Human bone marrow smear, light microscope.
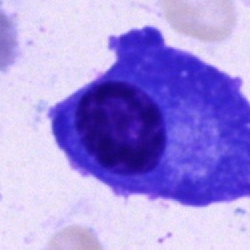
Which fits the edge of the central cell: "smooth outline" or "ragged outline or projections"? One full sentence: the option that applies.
A rough edge runs around this cell.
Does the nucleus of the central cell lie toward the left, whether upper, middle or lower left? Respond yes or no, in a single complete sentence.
Yes, the nucleus is placed toward the left side of this cell.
